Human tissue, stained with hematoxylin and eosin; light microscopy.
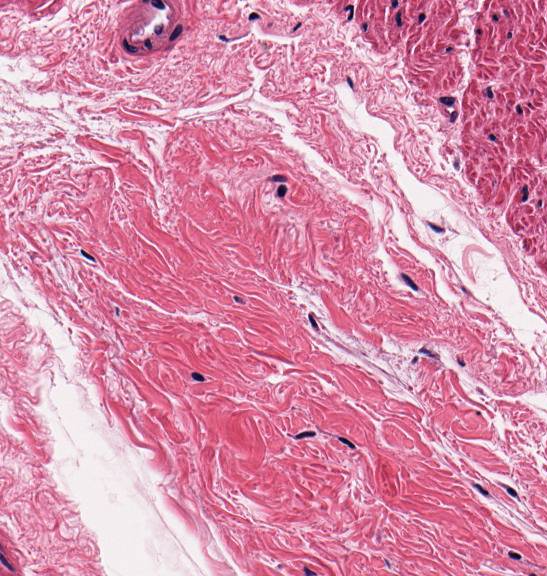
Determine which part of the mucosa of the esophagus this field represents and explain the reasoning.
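The field shows loose connective tissue. Collagen bundles make up most of it, running diagonally from upper left toward lower right. The nuclei scattered among them are dark, elongated and sparse throughout.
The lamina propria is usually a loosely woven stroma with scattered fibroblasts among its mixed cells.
A more compact, deeper red tissue with scattered nuclei occupies the upper right corner.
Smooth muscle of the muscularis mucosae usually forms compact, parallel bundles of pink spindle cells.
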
